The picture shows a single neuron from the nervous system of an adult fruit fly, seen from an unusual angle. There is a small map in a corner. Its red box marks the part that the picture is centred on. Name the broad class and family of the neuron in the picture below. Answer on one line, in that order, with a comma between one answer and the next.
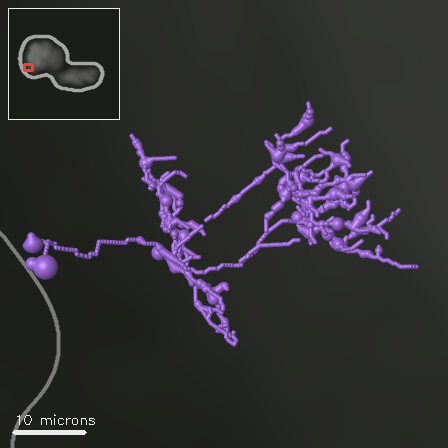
optic-lobe intrinsic neuron, Dm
